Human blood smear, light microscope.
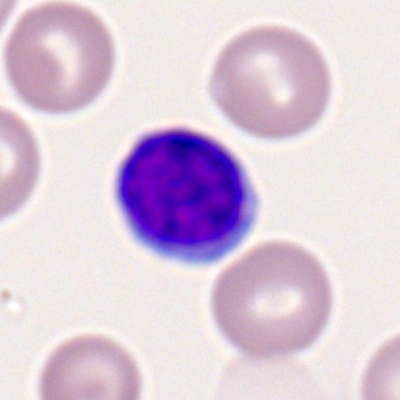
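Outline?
Round, smooth.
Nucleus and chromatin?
Nucleus fills almost the whole cell, leaving a thin cytoplasmic rim; chromatin dark purple, coarsely clumped.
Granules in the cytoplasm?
None visible.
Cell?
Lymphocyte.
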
